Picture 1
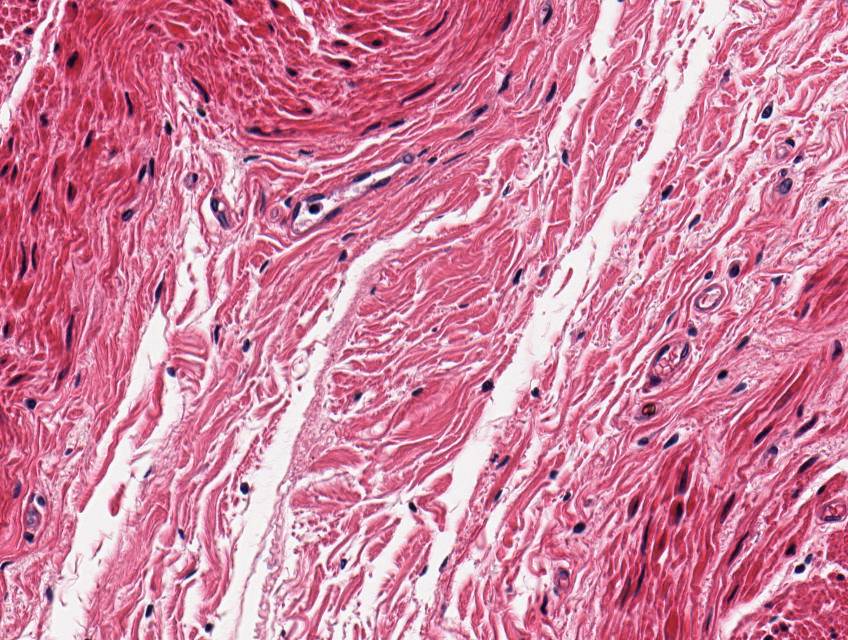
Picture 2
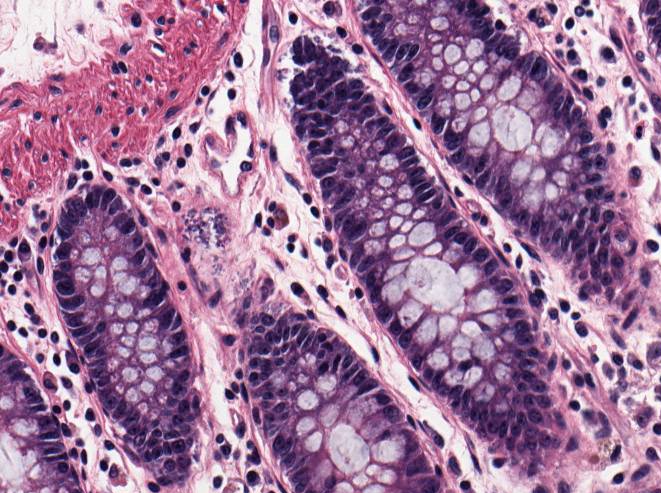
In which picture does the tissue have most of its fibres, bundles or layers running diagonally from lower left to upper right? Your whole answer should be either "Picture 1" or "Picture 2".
Picture 1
